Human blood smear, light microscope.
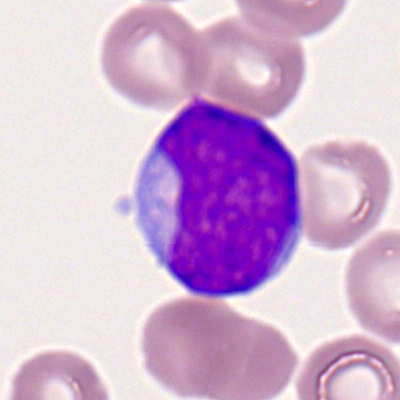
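Myeloblast in a stained human blood smear under the light microscope. The cell outline is roughly round, with a few slightly flattened sides, and the surface is smooth, without projections. The cytoplasm is pale blue, and no granules are seen in it.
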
